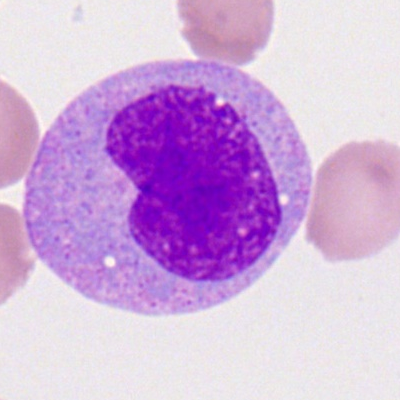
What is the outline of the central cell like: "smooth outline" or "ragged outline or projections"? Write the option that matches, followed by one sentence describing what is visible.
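Smooth outline. The cell outline is round and smooth.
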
